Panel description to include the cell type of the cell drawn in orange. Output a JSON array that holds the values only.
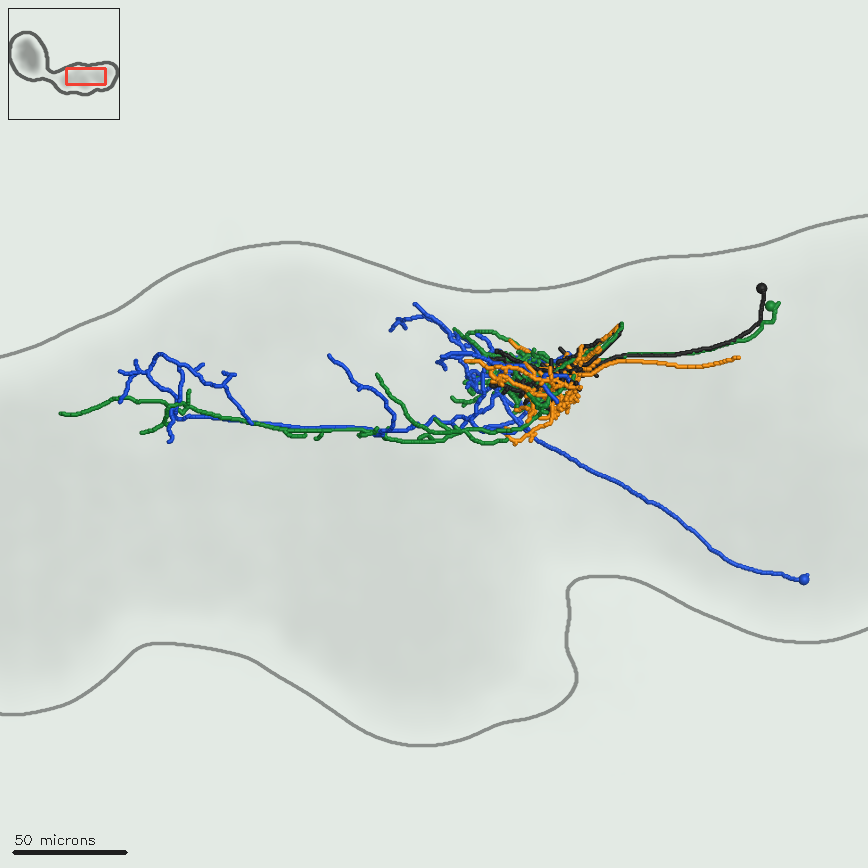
["IN06A111"]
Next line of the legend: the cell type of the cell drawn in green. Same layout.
["IN06A052"]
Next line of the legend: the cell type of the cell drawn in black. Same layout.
["IN06A114"]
